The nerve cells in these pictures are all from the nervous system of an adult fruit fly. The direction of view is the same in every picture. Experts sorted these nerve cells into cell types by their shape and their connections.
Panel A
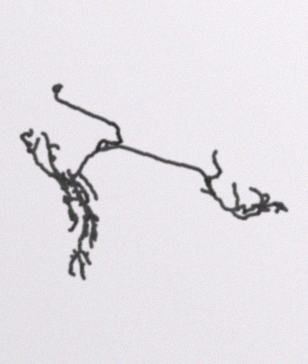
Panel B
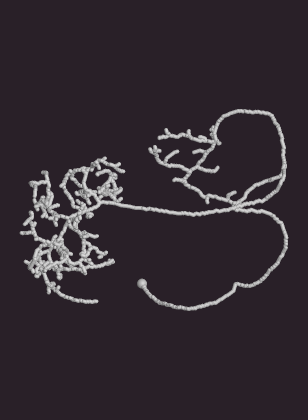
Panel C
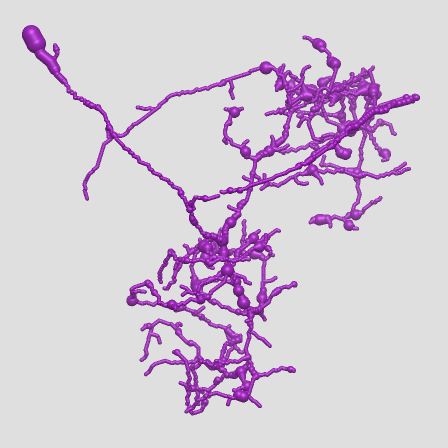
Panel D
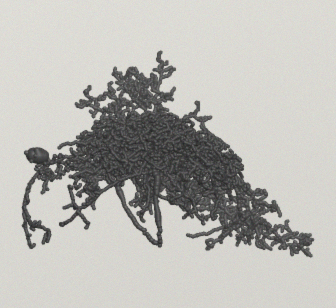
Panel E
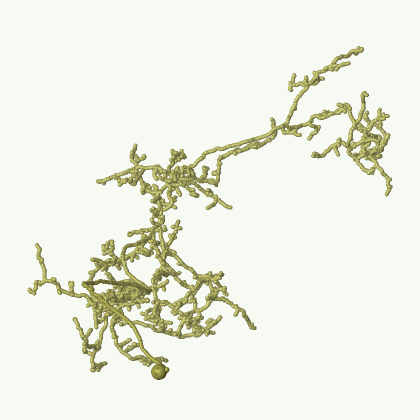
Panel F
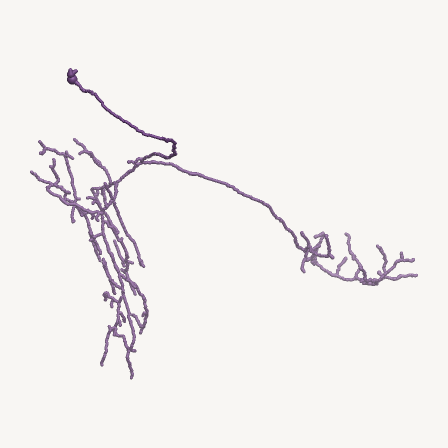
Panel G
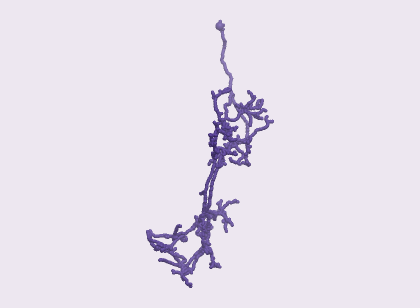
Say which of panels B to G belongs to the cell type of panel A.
F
